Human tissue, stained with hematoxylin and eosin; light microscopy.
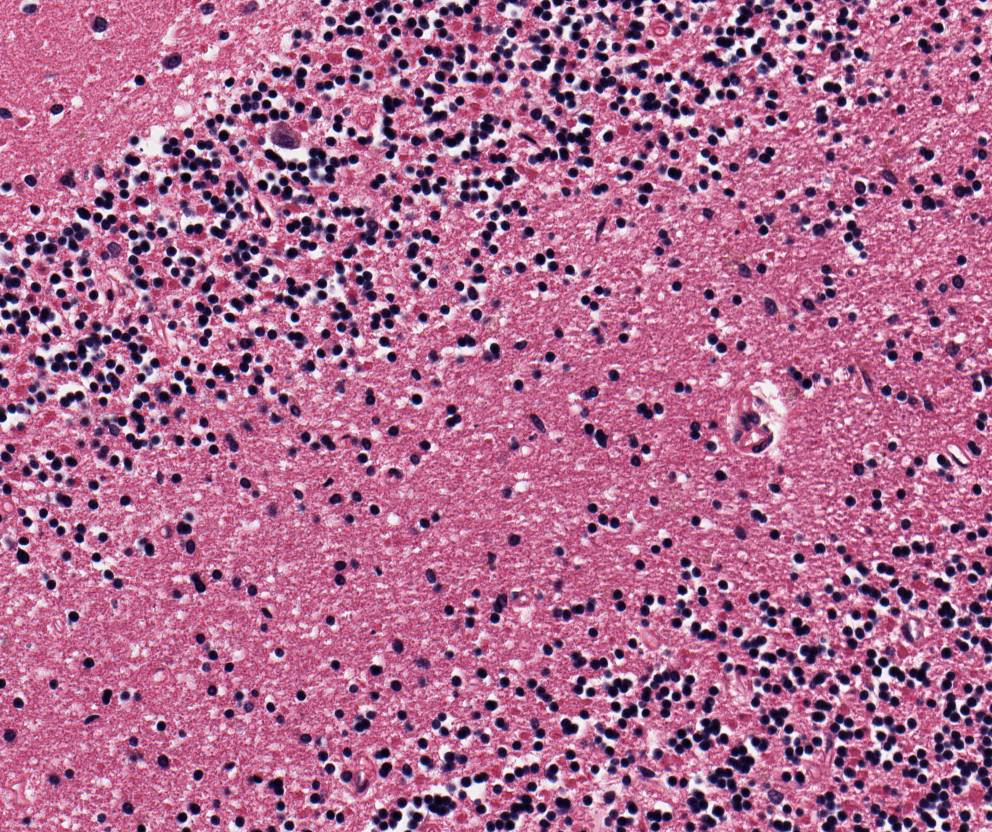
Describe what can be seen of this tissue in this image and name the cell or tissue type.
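Small, round, deeply dark-staining nuclei crowd together with almost no visible cytoplasm. Between cells lies a finely granular, fibrillary pink matrix without collagen bundles. Epithelium, glands and fat cells are absent. Clear spaces around many crowded nuclei are consistent with shrinkage artefact. This is cerebellum.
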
